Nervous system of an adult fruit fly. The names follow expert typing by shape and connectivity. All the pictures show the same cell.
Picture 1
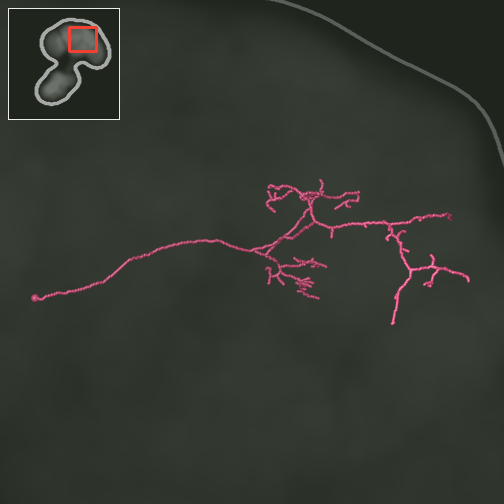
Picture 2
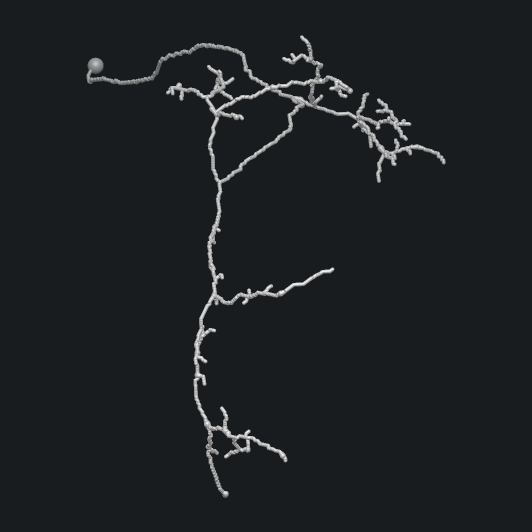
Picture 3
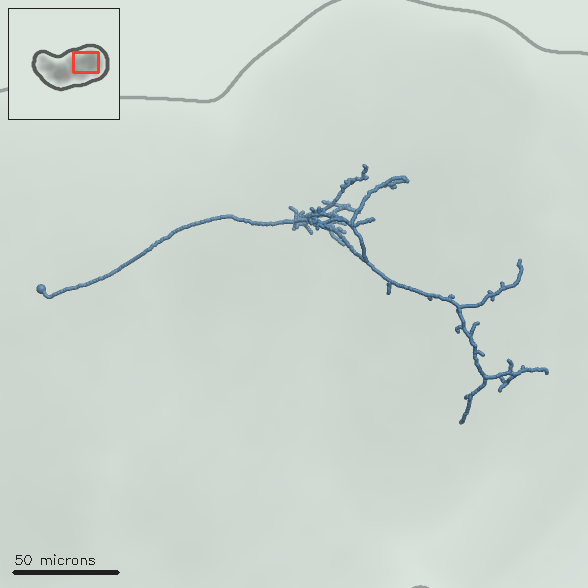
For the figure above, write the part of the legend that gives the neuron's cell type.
CB2996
